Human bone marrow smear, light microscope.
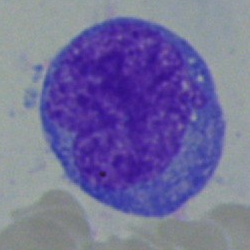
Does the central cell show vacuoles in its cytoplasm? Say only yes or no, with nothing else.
Yes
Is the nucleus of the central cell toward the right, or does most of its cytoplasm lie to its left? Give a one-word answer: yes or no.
No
